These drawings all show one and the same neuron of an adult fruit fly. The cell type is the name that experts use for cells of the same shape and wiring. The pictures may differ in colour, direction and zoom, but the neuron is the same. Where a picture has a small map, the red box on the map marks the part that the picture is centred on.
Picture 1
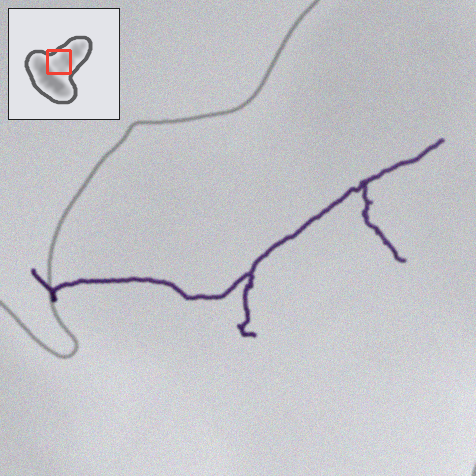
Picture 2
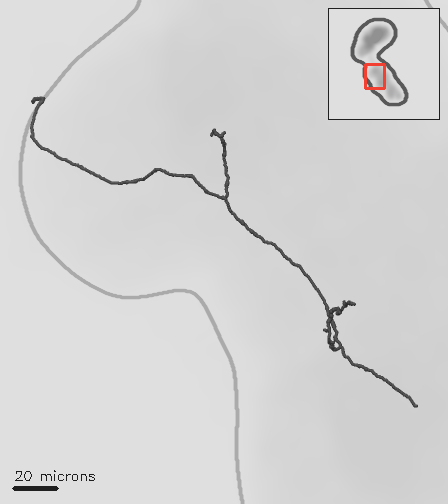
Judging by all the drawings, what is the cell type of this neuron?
SNpp18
